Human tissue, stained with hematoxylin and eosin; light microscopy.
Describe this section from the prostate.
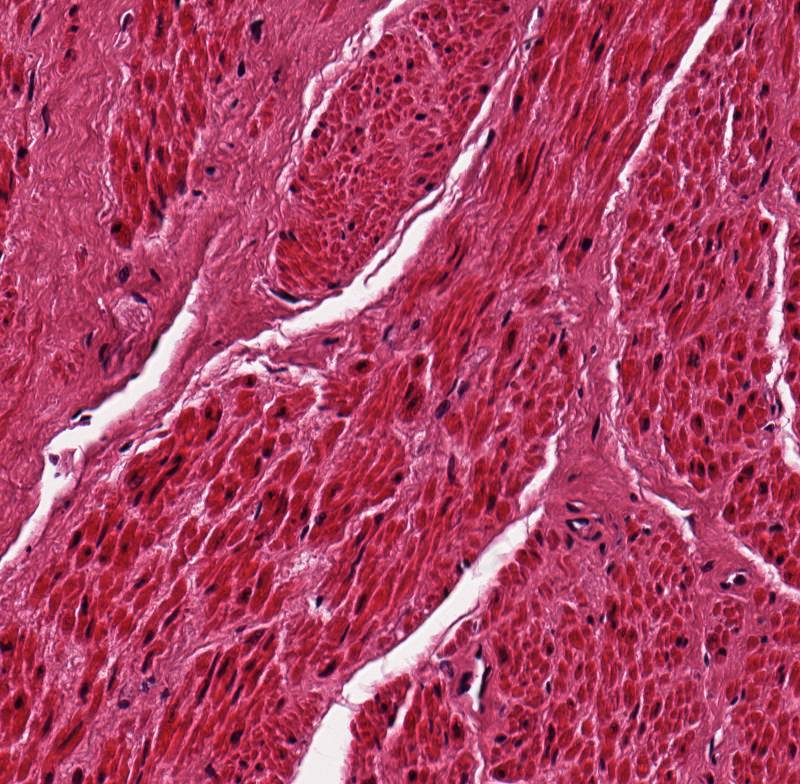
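Muscle cells in bundles, cut in different planes: some across, some obliquely along their length. Cytoplasm deep, bright red. Single dark nuclei, central. Paler pink fibrous connective tissue between bundles, most abundant in upper left of field.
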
